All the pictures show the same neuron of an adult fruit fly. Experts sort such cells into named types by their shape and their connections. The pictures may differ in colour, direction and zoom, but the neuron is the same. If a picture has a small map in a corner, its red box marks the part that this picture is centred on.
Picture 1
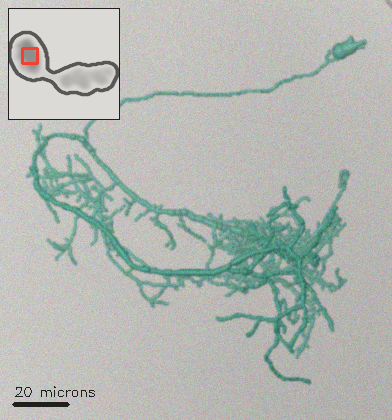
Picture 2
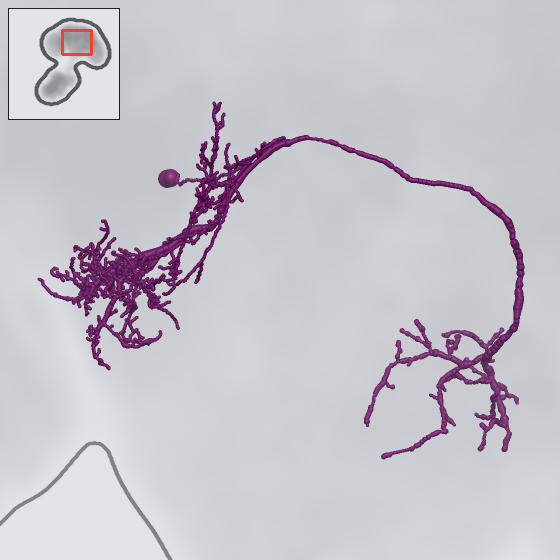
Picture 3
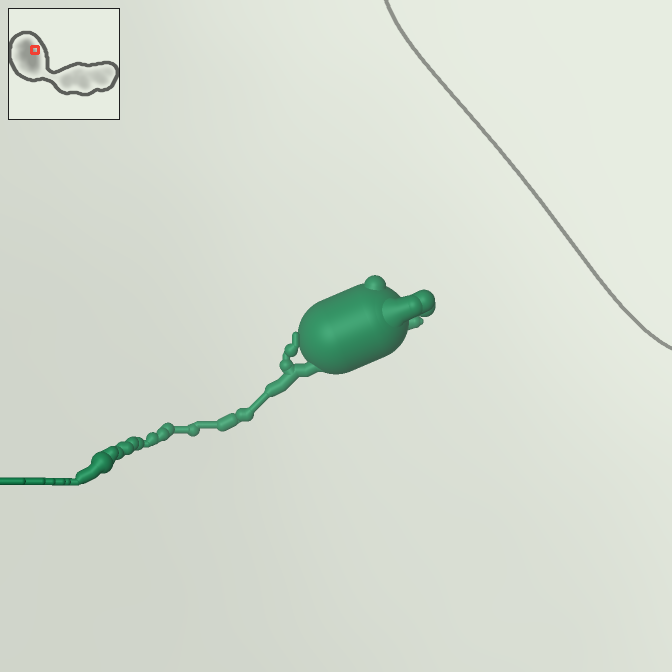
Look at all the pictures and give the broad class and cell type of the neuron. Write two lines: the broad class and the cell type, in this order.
central-brain intrinsic neuron
PLP230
